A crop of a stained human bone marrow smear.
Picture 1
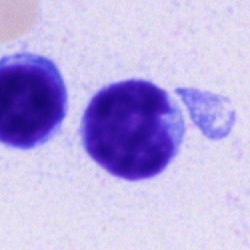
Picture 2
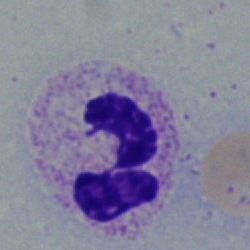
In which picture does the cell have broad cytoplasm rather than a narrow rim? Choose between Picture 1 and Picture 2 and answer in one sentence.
The cell in picture 2 has a broad area of cytoplasm.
